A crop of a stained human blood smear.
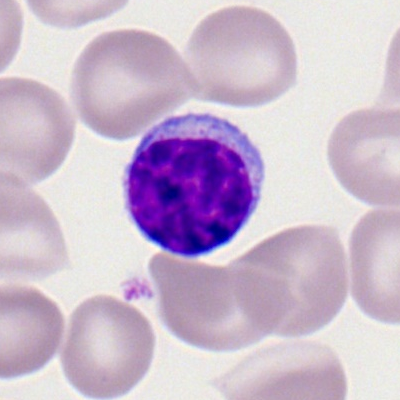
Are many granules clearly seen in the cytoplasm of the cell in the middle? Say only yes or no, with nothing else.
No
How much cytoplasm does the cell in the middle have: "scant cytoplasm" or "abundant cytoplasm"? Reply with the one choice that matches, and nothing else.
Scant cytoplasm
